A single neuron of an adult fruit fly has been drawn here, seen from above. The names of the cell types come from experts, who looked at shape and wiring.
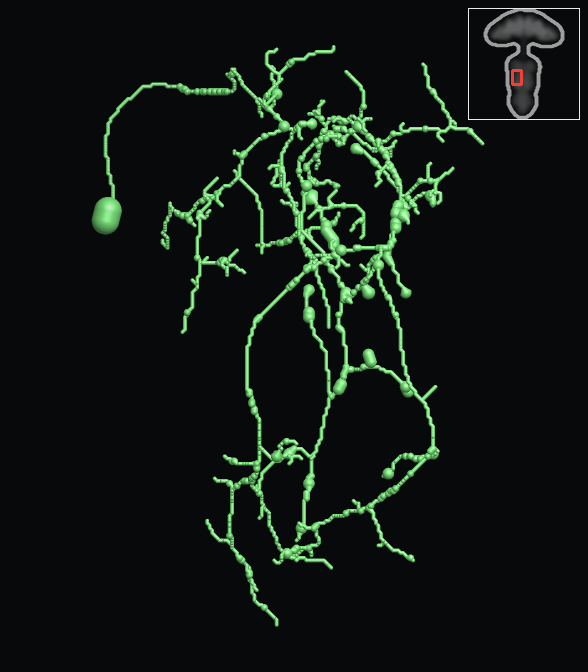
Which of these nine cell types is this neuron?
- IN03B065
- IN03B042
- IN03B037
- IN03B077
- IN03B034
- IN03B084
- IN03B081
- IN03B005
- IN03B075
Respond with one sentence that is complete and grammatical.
This neuron is typed as IN03B075.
